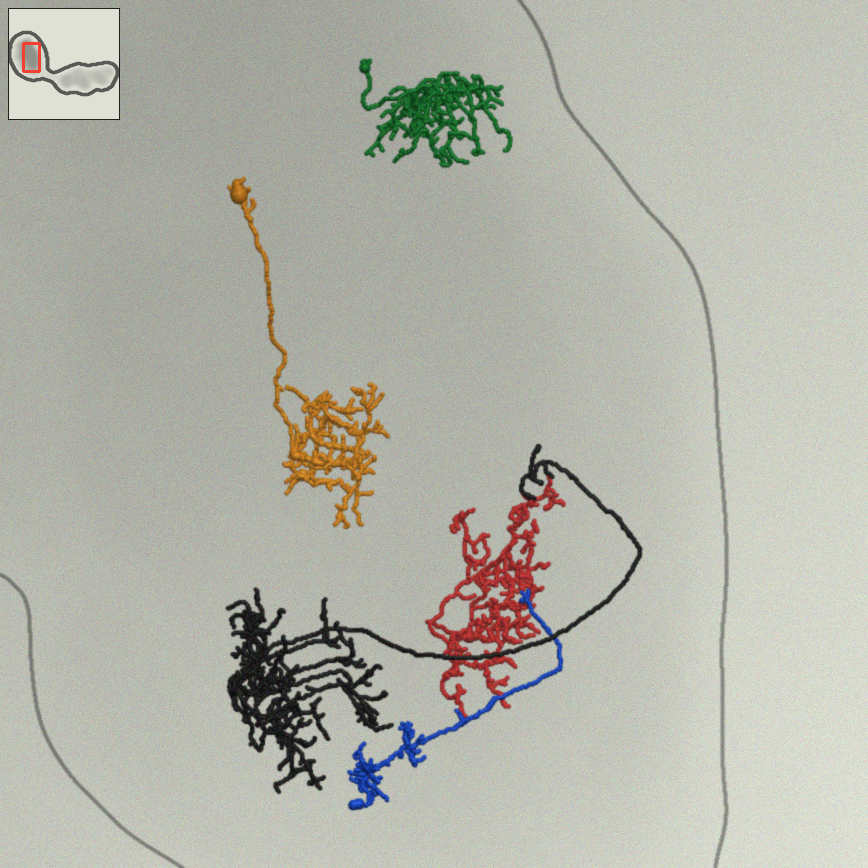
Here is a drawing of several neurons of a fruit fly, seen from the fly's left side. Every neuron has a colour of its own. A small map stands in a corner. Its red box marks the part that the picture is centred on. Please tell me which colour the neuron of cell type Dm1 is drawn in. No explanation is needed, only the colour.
red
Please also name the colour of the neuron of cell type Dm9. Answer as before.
orange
